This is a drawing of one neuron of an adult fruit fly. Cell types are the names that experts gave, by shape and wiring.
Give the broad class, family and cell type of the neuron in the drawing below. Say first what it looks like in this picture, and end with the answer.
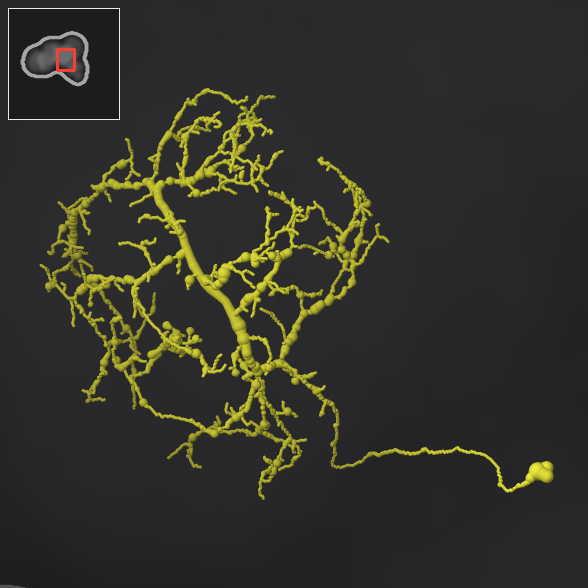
The cell body is at the lower right of the picture. In this view it is about as wide as it is tall. Its broad class is nerve-cord intrinsic neuron. The family is hemilineage 03A. Its cell type is IN03A038.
